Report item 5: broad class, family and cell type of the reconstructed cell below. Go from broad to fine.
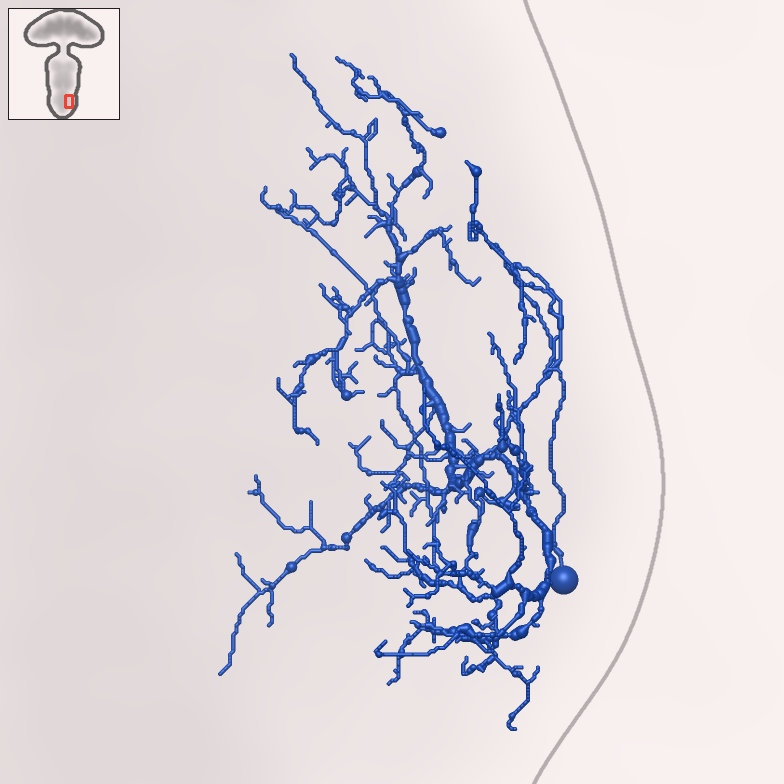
nerve-cord intrinsic neuron; hemilineage 16B; IN16B097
